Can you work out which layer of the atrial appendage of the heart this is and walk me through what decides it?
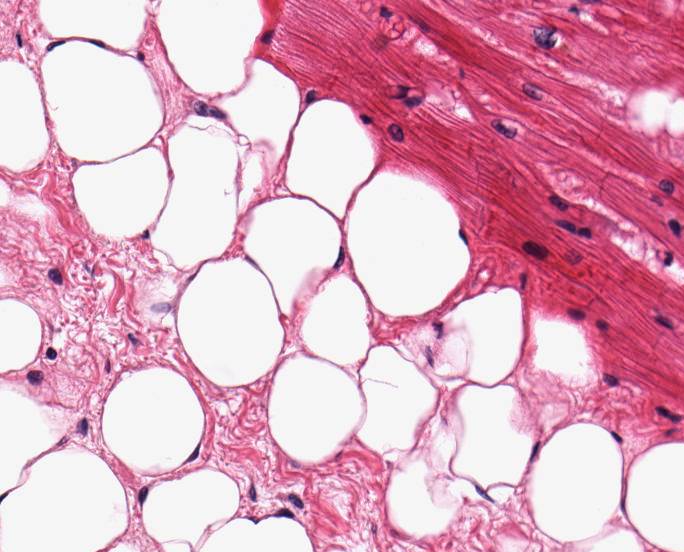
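Answer: fat, filling the left and lower field, with a band of muscle at upper right. Its adipocytes are large, empty, rounded spaces bounded by thin pink membranes, the few visible nuclei flattened against the cell edge.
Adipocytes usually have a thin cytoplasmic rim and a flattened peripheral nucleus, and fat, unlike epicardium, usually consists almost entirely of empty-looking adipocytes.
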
